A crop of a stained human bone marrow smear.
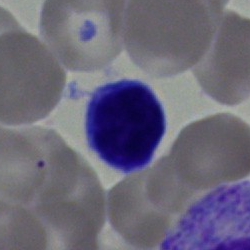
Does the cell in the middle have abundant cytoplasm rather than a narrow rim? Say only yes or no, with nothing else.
No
